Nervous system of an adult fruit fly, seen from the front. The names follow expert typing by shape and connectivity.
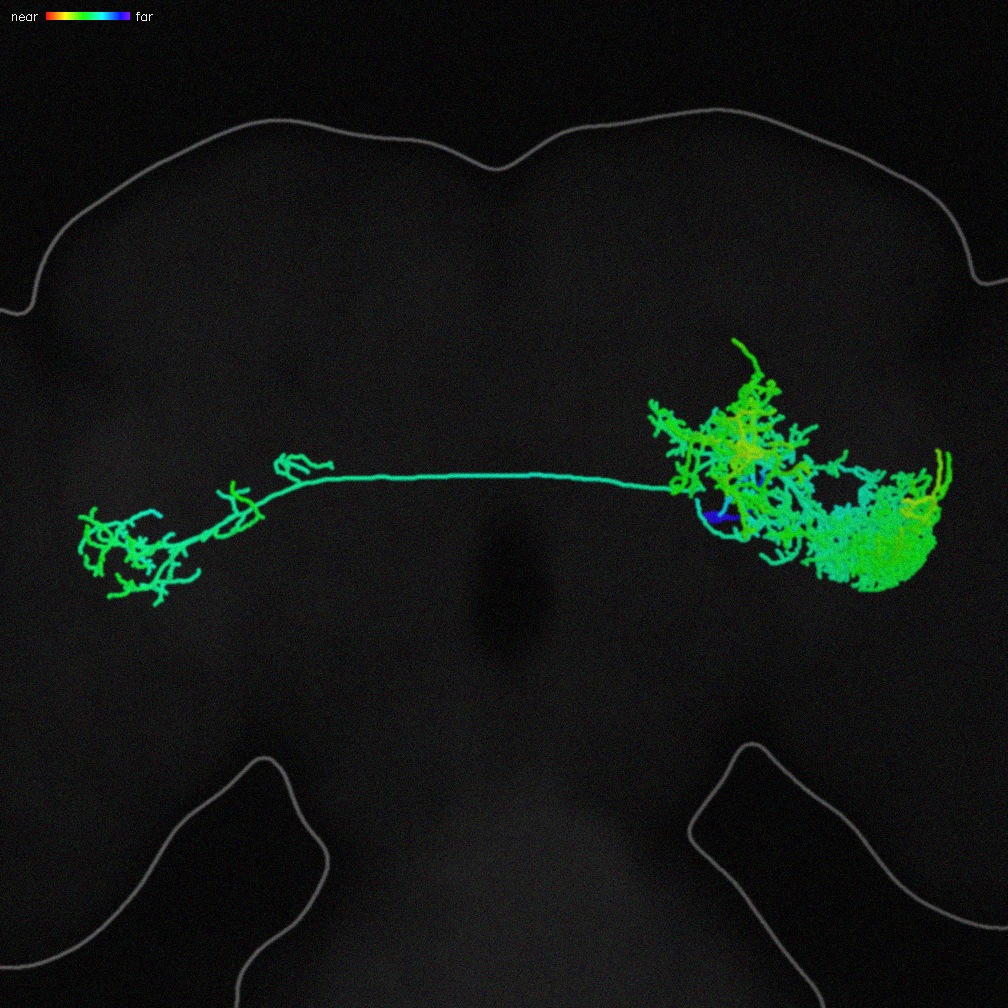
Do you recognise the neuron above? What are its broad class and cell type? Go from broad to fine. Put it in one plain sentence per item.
A central-brain intrinsic neuron, type PVLP120.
